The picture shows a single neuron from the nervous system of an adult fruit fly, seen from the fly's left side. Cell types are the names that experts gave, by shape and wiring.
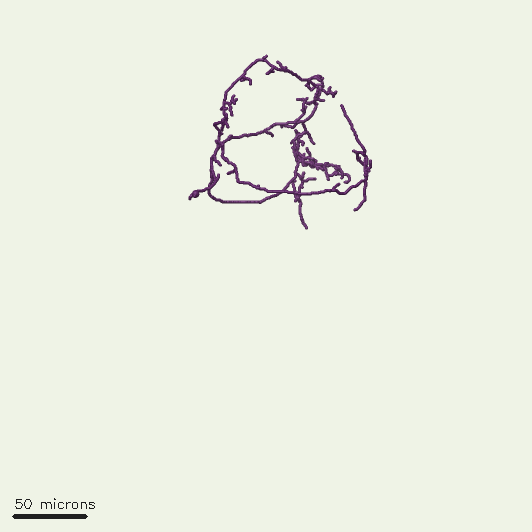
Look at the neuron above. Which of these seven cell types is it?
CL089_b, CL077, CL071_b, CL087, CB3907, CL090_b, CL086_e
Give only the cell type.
CL086_e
